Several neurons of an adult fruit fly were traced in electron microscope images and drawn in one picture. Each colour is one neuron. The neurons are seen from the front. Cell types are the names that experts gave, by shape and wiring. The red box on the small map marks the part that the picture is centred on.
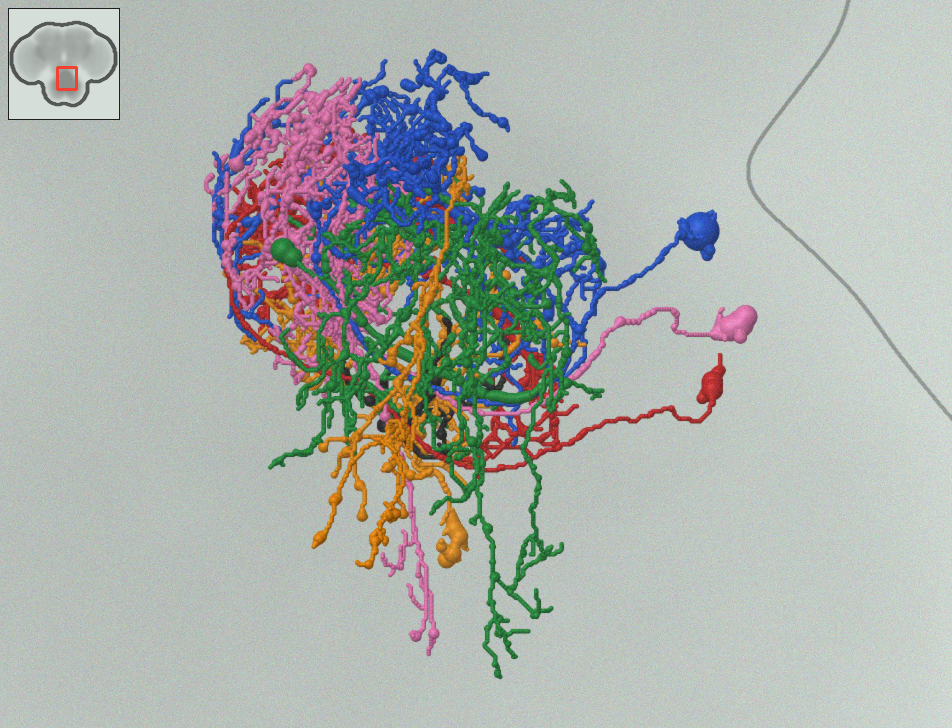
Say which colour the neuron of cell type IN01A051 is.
red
